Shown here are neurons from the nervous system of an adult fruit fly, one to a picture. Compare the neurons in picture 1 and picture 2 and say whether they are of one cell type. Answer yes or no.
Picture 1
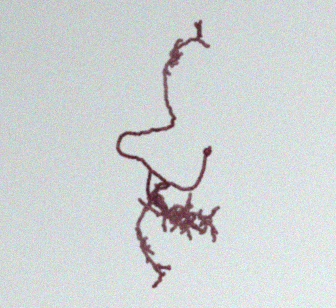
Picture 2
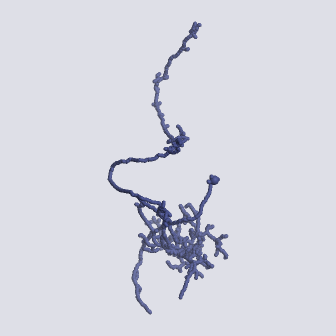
no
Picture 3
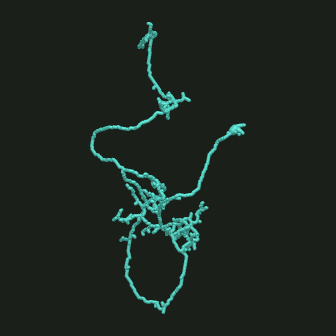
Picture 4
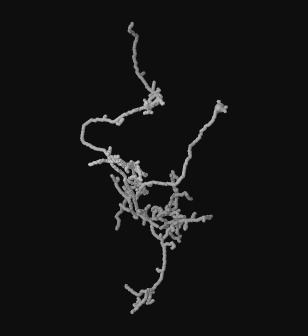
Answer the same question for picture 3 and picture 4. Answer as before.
yes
